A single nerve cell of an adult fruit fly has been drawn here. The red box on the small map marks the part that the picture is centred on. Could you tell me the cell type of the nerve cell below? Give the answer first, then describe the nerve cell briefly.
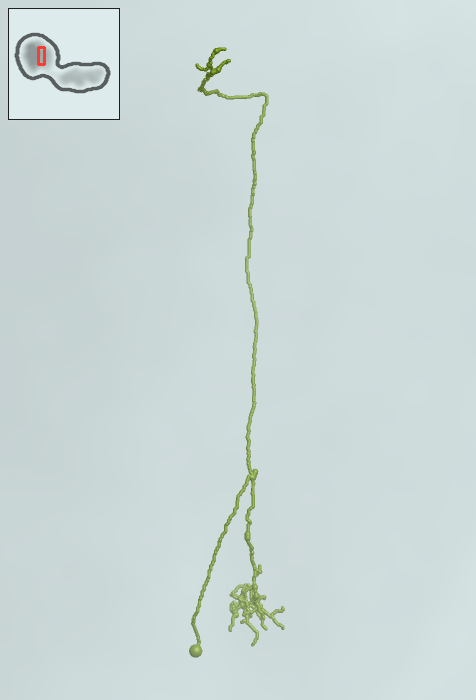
Its cell type is LC30. Its broad class is visual projection neuron. The cell body is at the bottom of the picture. As drawn here it is more than twice as tall as it is wide.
